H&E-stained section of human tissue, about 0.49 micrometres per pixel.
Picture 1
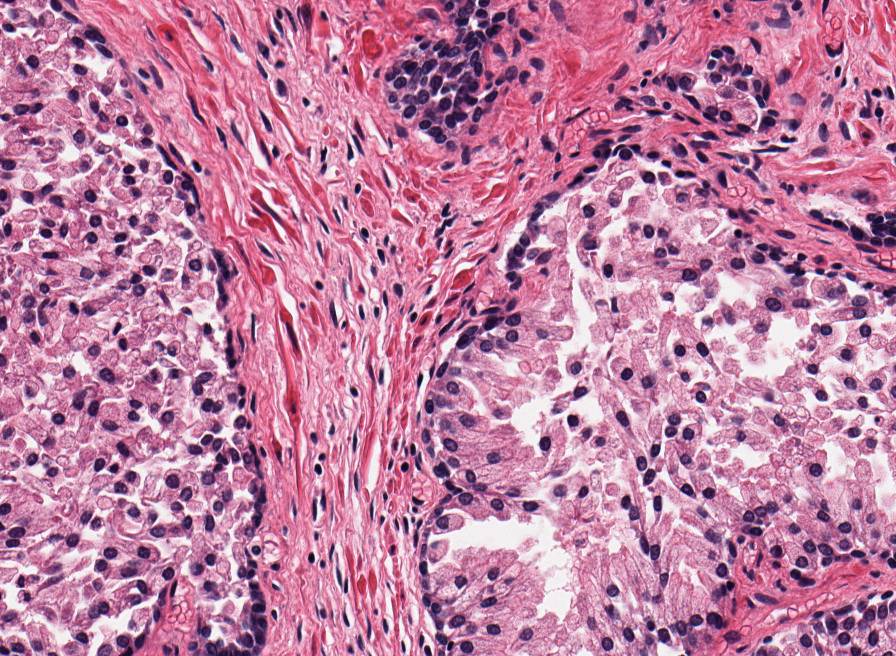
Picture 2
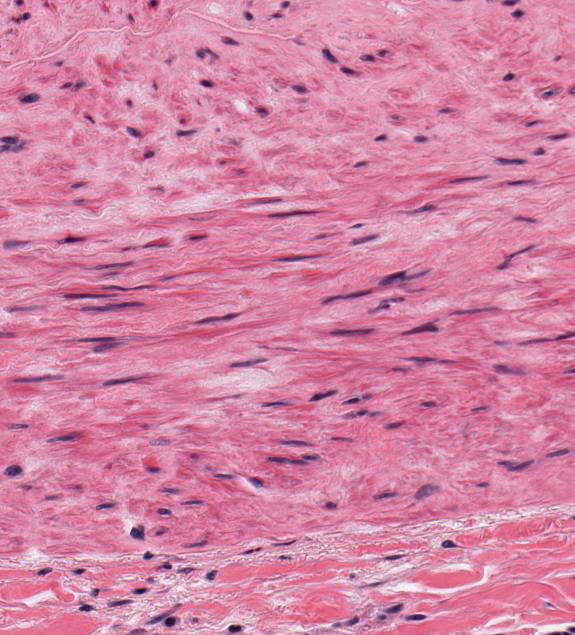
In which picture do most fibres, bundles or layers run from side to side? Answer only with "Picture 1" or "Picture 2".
Picture 2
